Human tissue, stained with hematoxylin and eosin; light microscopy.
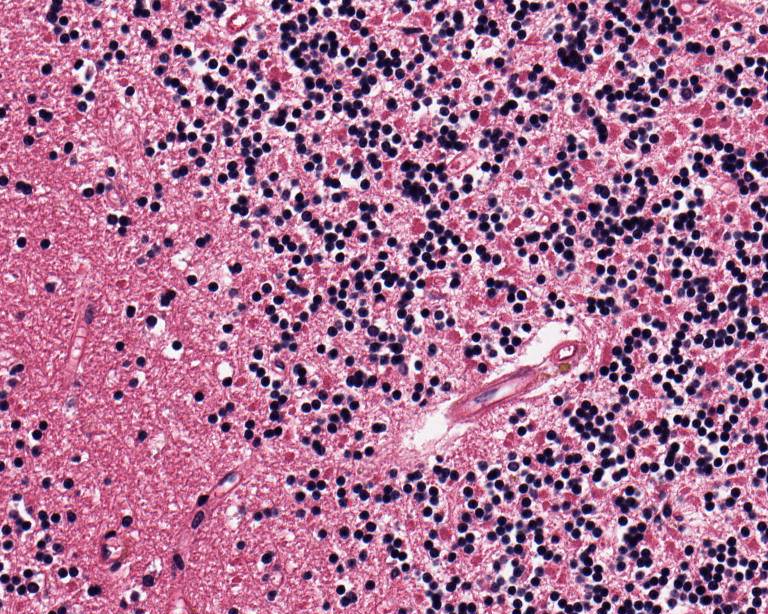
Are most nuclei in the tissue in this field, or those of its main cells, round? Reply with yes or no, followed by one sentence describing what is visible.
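Yes. The crowded nuclei are small, round and deeply basophilic, with barely any visible cytoplasm.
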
